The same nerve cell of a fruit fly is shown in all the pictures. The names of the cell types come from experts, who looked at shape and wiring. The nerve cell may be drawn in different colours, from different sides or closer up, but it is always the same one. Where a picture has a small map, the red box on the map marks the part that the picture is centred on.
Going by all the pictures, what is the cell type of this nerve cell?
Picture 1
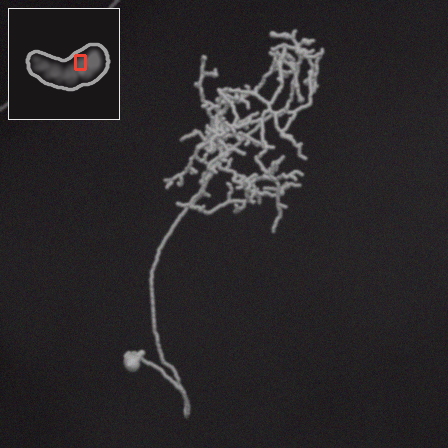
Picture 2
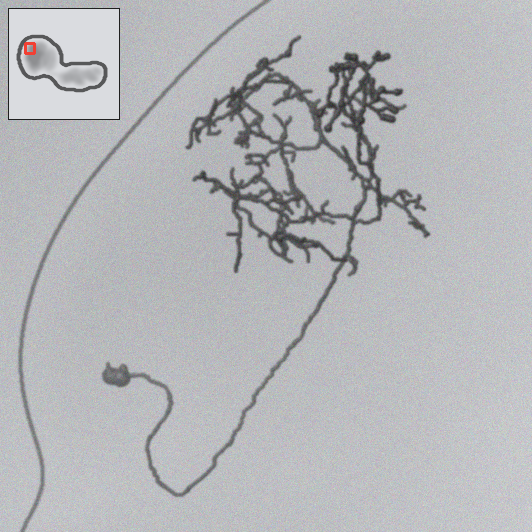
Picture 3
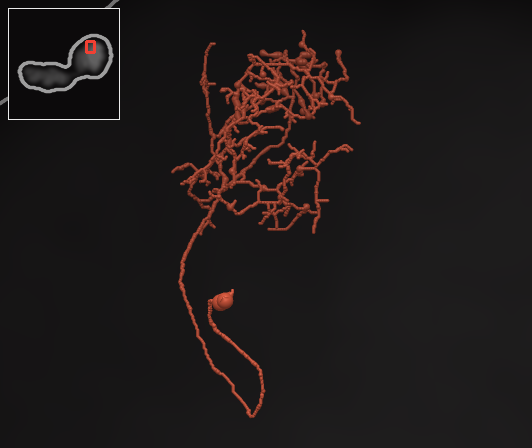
CB4121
